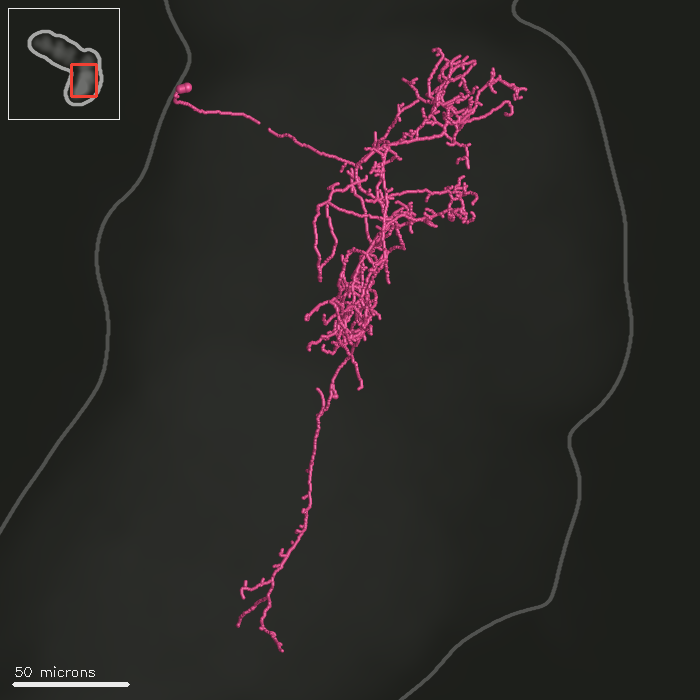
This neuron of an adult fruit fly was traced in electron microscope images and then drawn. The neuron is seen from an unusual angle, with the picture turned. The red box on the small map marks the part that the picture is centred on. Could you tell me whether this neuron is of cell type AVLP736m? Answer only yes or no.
no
